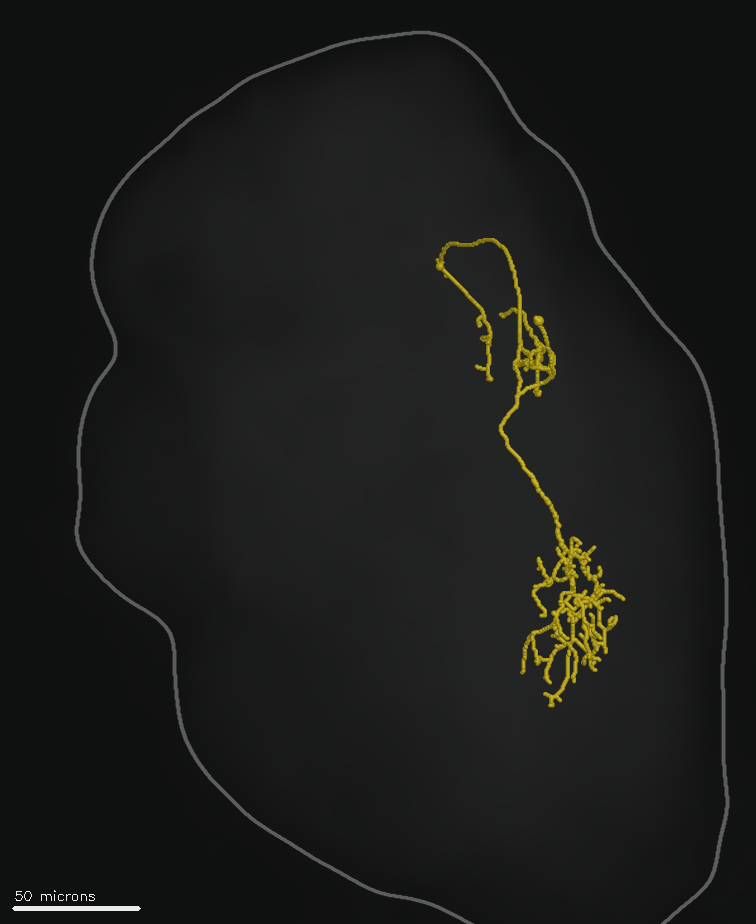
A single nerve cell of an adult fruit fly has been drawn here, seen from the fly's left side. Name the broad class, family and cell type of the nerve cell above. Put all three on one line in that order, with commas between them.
visual projection neuron, hemilineage VPNp&v1_posterior, LC36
